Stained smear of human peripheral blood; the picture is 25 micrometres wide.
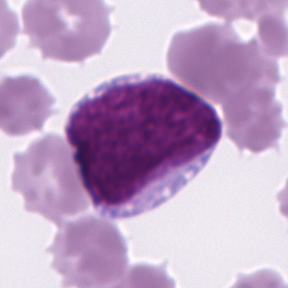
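Myeloblast, the cell in the middle of the stained blood smear. Note its rounded outline, free of long projections, and its roughly triangular nucleus with rounded corners. The cytoplasm lacks coarse granules but looks mottled, dotted with small pale spots.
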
